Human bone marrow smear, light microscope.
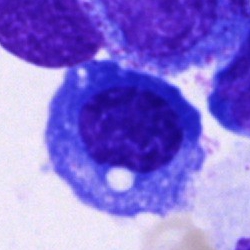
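Plasma cell with a roughly round outline and a slightly uneven, bumpy edge. A single clear round vacuole lies in the cytoplasm just below the nucleus. The cytoplasm is not packed with coarse granules. Other purple-stained cells lie just above and to the right.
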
